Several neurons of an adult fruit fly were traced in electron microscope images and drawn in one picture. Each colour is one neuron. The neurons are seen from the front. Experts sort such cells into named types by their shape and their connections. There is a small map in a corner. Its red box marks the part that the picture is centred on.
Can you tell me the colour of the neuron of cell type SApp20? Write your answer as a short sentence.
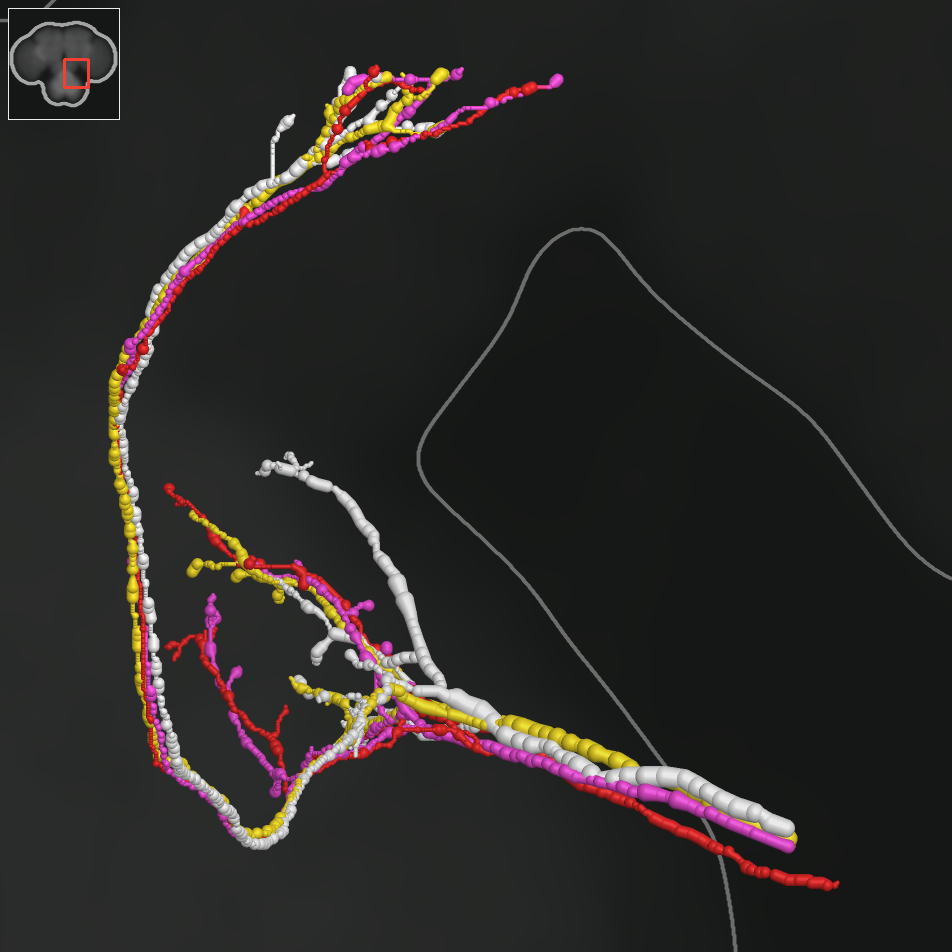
The colour is white.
